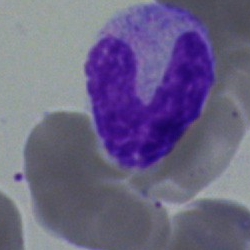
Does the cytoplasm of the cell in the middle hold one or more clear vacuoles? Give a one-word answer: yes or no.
No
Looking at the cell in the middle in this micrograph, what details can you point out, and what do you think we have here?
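Single unsegmented curved nuclear band, U-shaped, opening upward. Chromatin dark purple, coarsely clumped. Most visible cytoplasm lies in the notch between the two nuclear arms, dusted with fine, small granules. Band neutrophil.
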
